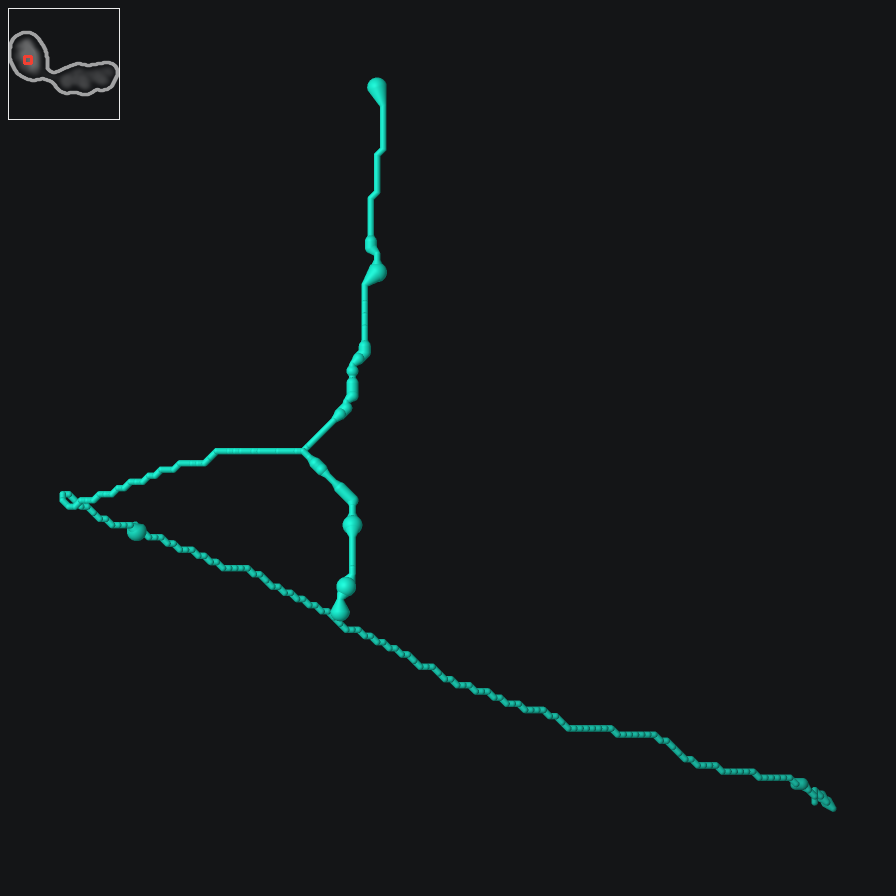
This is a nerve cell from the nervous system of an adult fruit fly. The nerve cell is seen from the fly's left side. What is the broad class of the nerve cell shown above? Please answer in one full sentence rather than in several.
In broad classification, optic-lobe intrinsic neuron is the class of the nerve cell.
